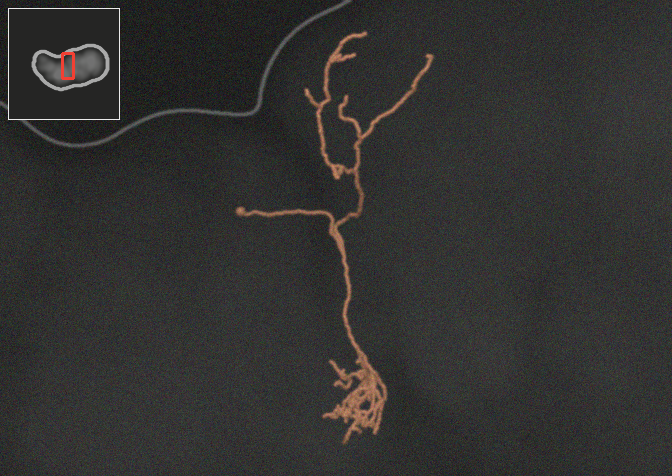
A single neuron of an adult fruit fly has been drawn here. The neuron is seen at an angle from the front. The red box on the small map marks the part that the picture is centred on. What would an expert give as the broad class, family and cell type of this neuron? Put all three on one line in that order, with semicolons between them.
visual projection neuron; hemilineage VLPp&l1_lateral; LoVP11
